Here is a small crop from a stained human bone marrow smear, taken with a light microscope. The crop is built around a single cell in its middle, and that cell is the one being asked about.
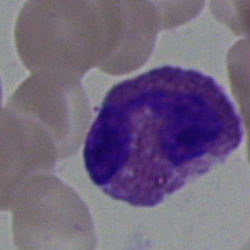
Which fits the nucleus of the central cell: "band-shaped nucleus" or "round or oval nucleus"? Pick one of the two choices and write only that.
Band-shaped nucleus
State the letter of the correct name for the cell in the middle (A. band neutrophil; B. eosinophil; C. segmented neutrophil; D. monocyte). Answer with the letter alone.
B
